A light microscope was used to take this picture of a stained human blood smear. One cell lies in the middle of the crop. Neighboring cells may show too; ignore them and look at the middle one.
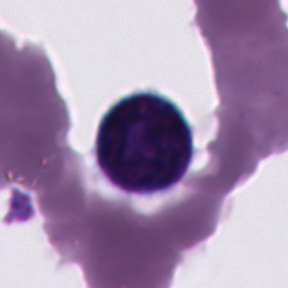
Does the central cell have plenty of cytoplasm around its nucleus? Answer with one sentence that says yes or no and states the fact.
No, the cell's cytoplasm is limited to a thin rim.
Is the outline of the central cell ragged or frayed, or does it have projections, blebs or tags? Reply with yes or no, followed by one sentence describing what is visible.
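No. The cell has a round, smooth outline.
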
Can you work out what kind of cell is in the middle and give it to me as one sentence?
The cell featured at the centre of this crop is a hairy cell.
